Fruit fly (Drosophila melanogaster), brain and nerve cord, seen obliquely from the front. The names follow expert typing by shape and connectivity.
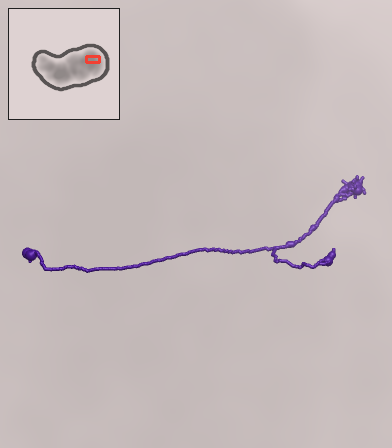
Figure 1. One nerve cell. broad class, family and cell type: central-brain intrinsic neuron; hemilineage AOTUv3_dorsal; TuBu09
